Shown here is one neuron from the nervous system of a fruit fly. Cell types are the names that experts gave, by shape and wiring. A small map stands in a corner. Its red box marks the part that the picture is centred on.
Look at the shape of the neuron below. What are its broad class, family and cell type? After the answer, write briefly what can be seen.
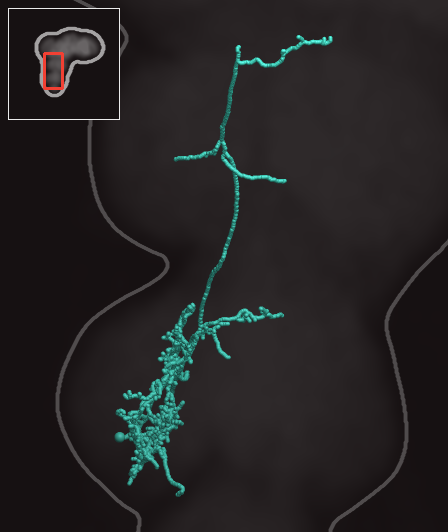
Its broad class is nerve-cord intrinsic neuron. The family is hemilineage 04A. It is of cell type IN04A002. The cell body can be seen at the lower left of the picture. As drawn here it is taller than it is wide.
